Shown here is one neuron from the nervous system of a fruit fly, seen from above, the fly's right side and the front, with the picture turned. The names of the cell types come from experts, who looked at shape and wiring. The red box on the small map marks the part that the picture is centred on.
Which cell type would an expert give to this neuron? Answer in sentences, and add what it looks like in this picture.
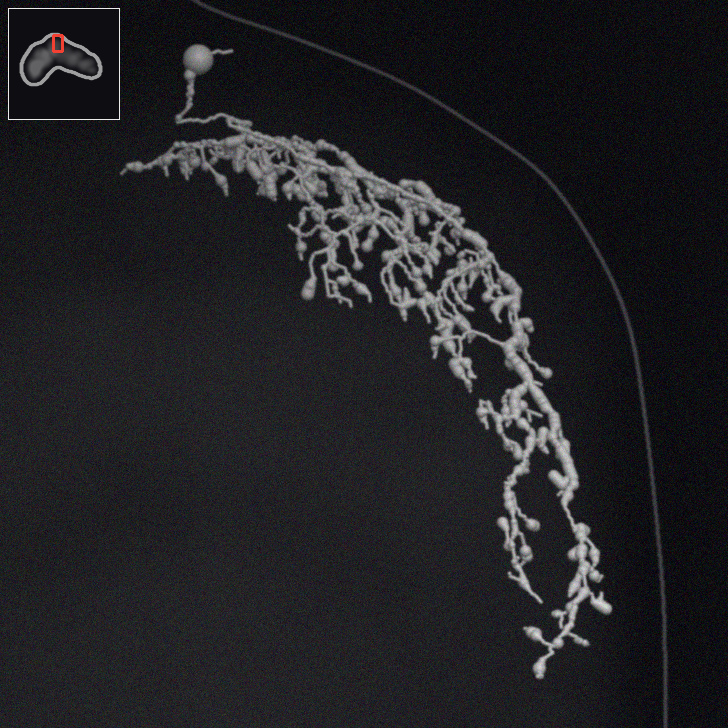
It is of cell type Dm6. It is an optic-lobe intrinsic neuron. Its cell body lies at the upper left of the picture. Dozens of branch ends can be seen.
